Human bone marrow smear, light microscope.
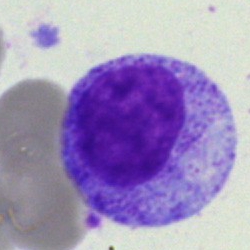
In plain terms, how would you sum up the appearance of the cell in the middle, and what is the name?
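The outline is round and smooth. A moderate rim of bluish cytoplasm encircles the nucleus, reaching its greatest width on the right. Numerous purple granules are scattered throughout this cytoplasm. Just to the right of the nucleus lies a paler, less granular zone. The cell is a myelocyte.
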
